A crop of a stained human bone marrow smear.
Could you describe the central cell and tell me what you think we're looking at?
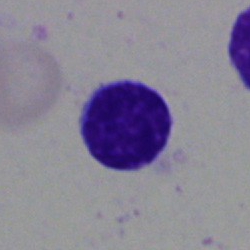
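The outline looks round and smooth to me. I can barely see any cytoplasm around the nucleus. The chromatin is dark purple and coarsely clumped, and I find no nucleoli. So this is a lymphocyte.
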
